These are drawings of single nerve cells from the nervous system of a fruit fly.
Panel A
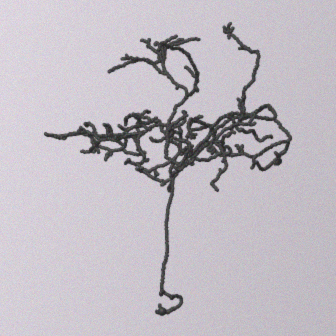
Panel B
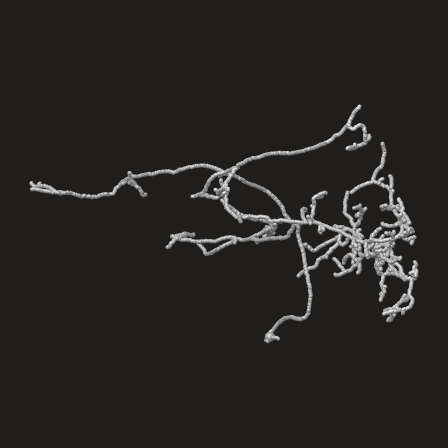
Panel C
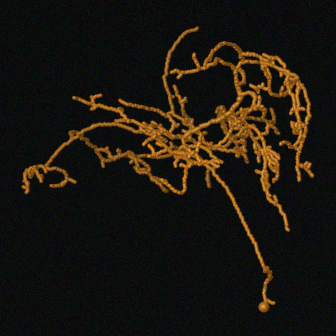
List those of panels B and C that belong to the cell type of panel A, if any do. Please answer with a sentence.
None of them is of the same cell type.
